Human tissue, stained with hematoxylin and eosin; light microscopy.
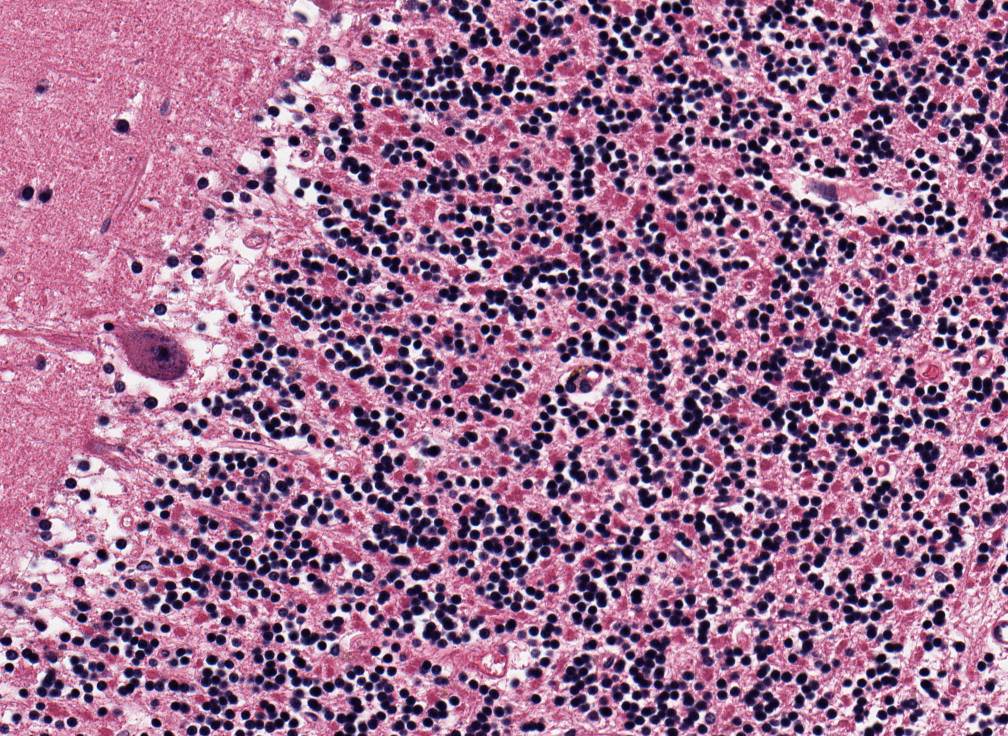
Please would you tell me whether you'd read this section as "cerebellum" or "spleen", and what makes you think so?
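Cerebellum. Upper left corner: pale pink, finely fibrillary zone, few cells. Remainder: densely cellular layer of closely packed small cells, round dark blue-black nuclei, scant visible cytoplasm. Small pink cell-free islands scattered among the dark nuclei throughout this layer. Large neuron present: round nucleus, dark prominent nucleolus.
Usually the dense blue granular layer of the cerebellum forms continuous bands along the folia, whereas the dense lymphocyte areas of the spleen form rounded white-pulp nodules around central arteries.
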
